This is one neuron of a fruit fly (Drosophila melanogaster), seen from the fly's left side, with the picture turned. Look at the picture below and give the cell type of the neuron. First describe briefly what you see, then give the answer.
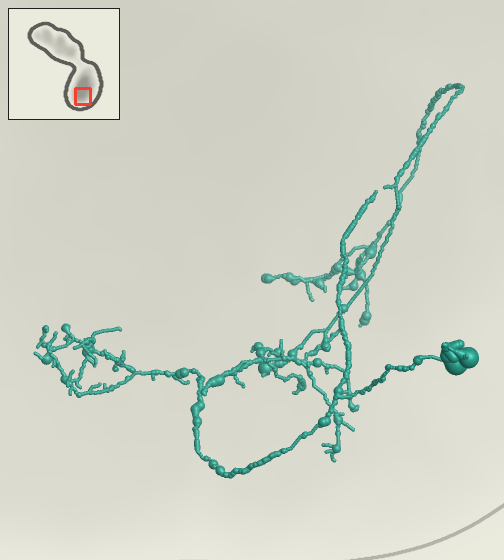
The picture shows dozens of branch ends. As drawn here it is about as wide as it is tall. Its broad class is central-brain intrinsic neuron. Its cell type is SIP003_a.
